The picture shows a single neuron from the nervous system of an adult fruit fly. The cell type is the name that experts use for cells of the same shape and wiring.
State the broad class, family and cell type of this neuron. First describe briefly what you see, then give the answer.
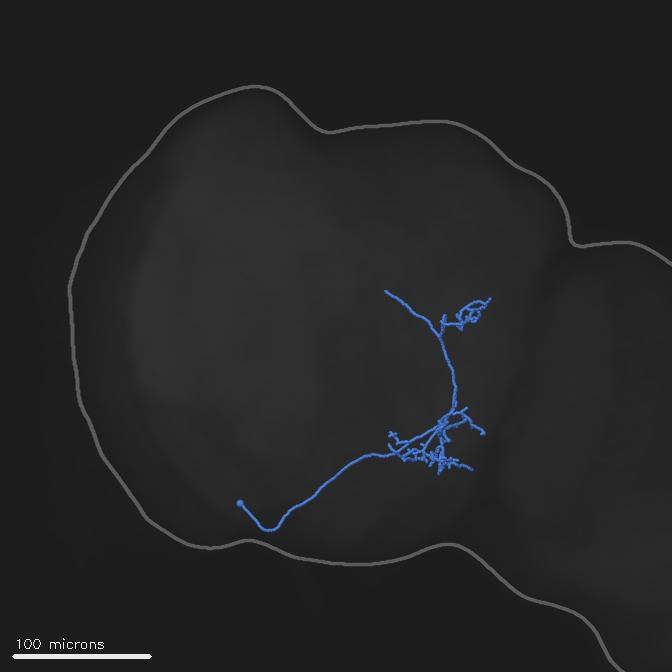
By the scale bar it is about 190 microns wide in this view. In this view it is about as wide as it is tall. It is a central-brain intrinsic neuron. The family is hemilineage MX7. Its cell type is GNG662.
